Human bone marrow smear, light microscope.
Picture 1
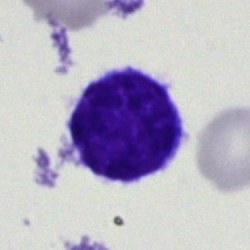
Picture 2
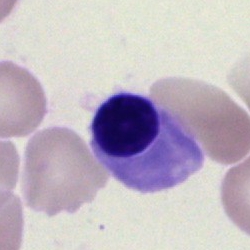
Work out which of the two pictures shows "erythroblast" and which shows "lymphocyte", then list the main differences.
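The lymphocyte is in picture 1, and the erythroblast is in picture 2. Look first at how much room each nucleus takes: in the lymphocyte it fills nearly the whole round cell, with no clear rim of cytoplasm around it.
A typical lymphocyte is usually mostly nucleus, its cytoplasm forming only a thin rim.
The erythroblast is arranged differently, with its nucleus off-centre toward the upper left and its cytoplasm spreading as a broad area to the lower right. Colour helps as well: the lymphocyte stains deep violet-blue all over, whereas the erythroblast's cytoplasm is a pale-to-medium blue-violet with no distinct granules.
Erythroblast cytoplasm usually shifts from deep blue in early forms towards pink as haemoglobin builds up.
Now compare the chromatin, which is dense and clumped with darker patches in the lymphocyte, and dense and deep dark purple in the erythroblast.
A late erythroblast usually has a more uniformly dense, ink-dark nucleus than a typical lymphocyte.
Neither cell shows a nucleolus.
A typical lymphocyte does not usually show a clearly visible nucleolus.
Finally, the lymphocyte's edge carries a few tiny blunt bumps.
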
